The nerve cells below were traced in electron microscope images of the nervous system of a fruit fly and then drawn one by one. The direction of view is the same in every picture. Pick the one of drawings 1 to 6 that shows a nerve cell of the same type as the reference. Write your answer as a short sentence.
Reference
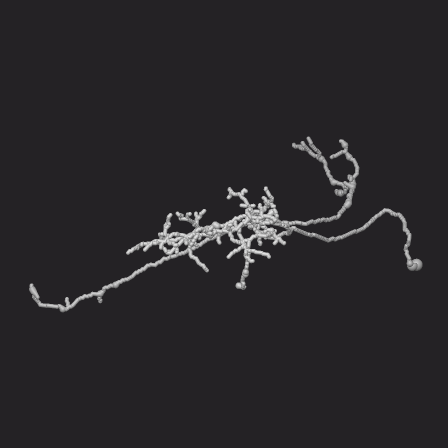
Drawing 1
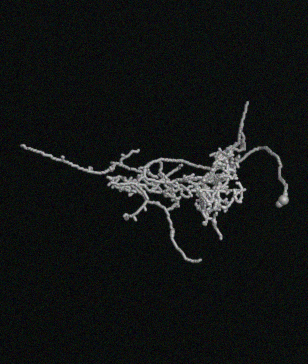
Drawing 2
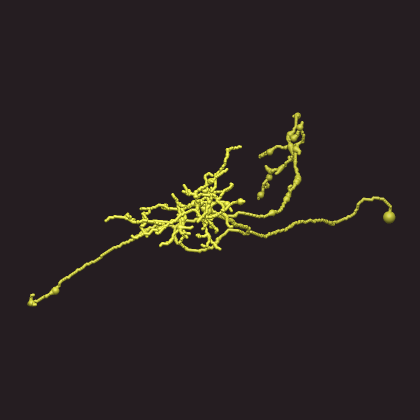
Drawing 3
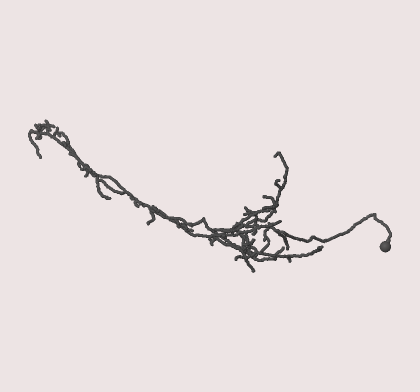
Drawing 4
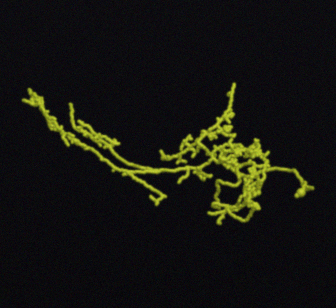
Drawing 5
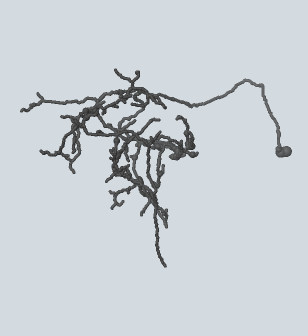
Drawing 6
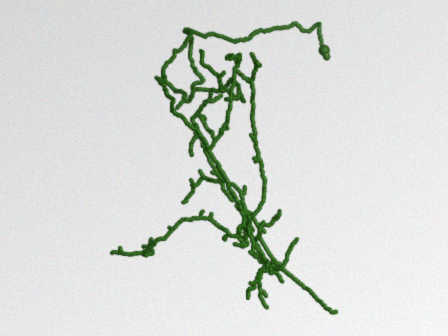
Drawing 2 shows a nerve cell of the same cell type.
